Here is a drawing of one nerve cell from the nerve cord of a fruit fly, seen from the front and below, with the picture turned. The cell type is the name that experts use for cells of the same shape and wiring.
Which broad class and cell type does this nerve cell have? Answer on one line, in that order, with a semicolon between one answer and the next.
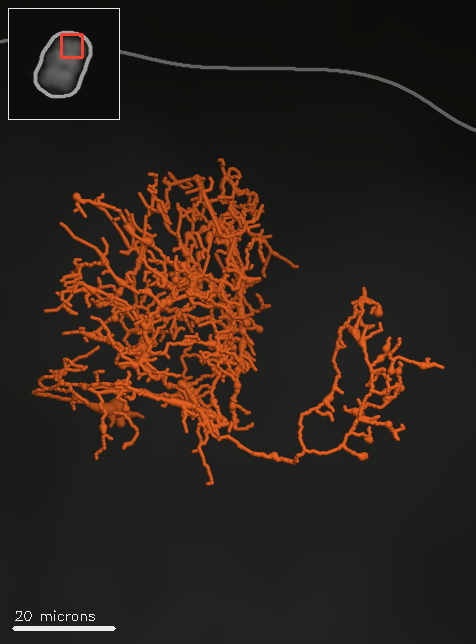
nerve-cord intrinsic neuron; INXXX394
